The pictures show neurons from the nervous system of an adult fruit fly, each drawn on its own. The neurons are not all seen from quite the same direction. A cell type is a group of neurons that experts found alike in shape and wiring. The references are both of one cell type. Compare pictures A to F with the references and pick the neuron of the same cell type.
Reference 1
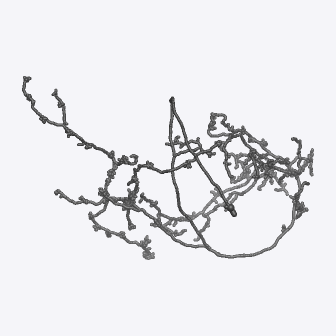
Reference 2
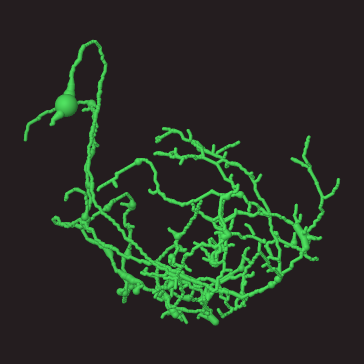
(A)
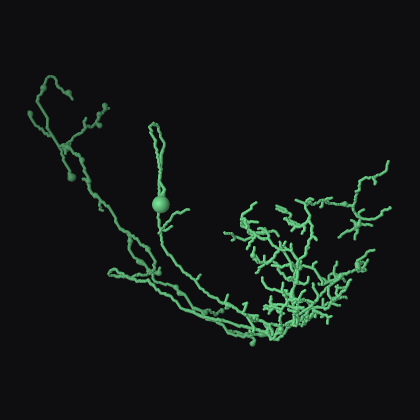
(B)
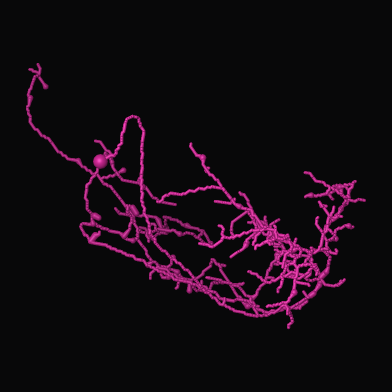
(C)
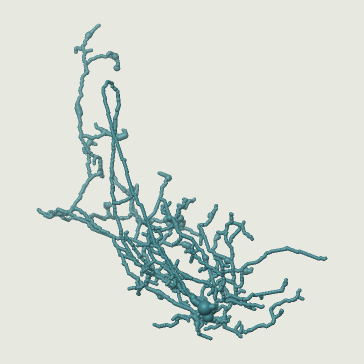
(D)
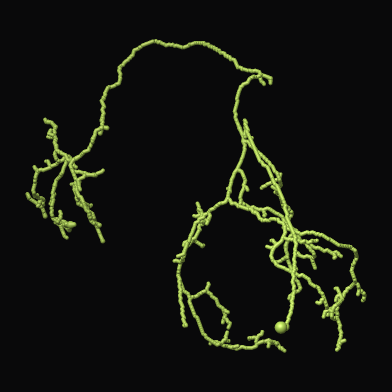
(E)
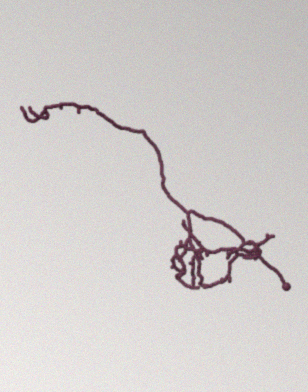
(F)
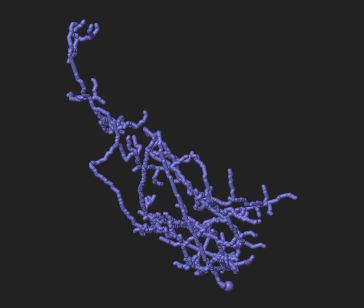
Picture B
